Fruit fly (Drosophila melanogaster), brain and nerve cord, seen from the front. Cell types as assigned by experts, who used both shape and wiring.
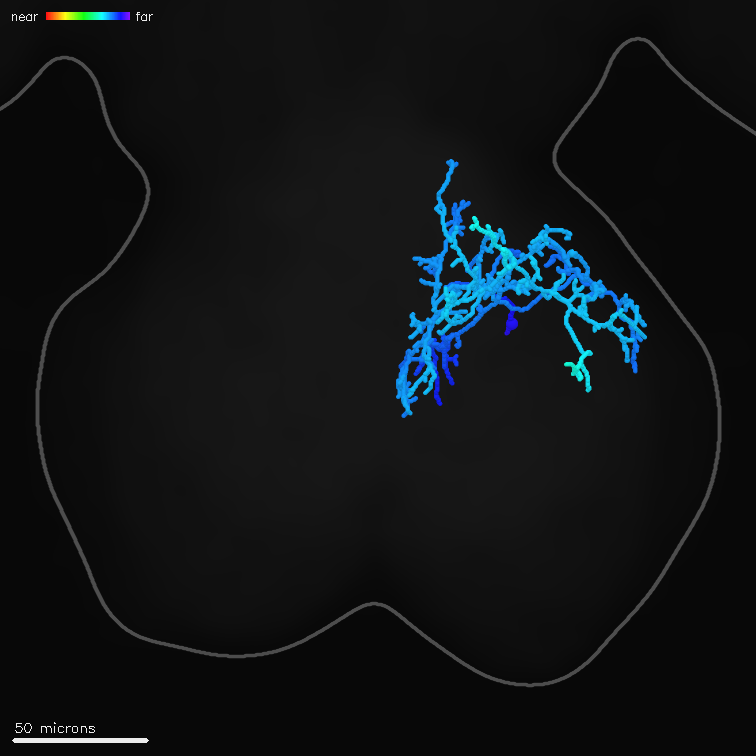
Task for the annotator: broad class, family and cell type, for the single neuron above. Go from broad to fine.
nerve-cord intrinsic neuron; hemilineage 03A; IN03A064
